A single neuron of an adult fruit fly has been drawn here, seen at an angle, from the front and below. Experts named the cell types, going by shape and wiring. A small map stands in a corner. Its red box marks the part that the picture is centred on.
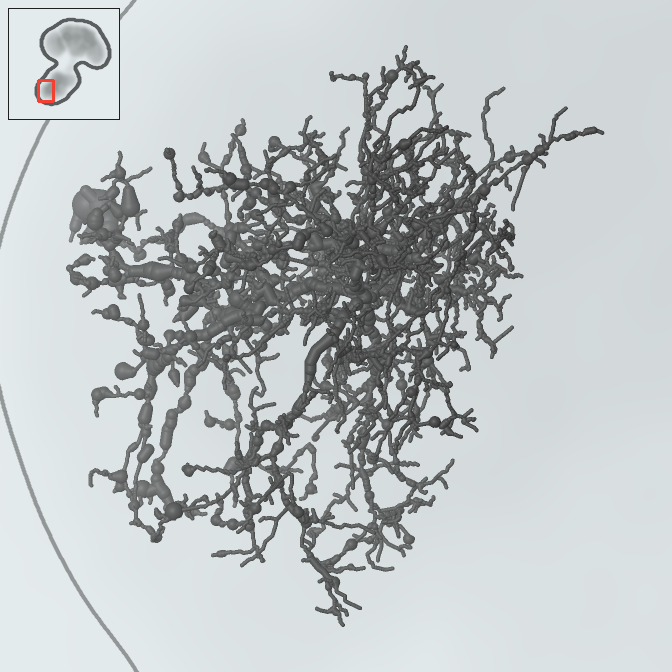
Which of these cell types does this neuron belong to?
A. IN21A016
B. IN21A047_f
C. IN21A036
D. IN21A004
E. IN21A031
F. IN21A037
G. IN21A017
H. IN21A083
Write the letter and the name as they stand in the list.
A. IN21A016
